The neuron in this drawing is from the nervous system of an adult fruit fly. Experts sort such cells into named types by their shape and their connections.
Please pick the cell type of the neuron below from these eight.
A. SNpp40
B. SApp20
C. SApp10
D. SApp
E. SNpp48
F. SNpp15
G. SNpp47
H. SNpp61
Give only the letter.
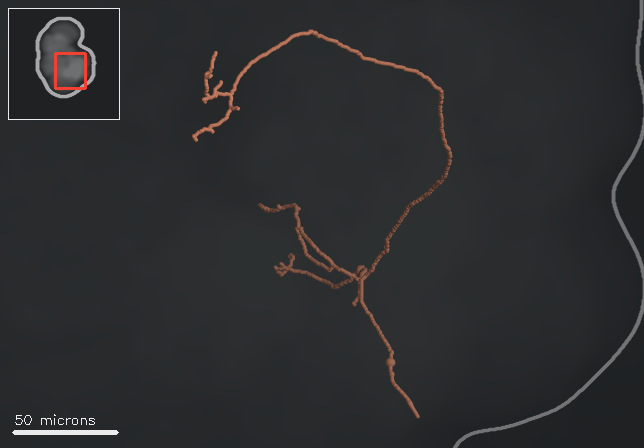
C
